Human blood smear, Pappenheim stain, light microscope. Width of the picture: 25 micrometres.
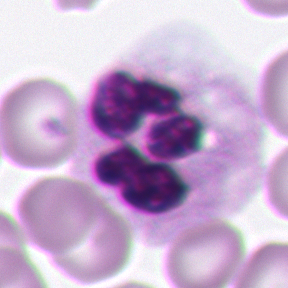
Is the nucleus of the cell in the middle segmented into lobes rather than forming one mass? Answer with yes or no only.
Yes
